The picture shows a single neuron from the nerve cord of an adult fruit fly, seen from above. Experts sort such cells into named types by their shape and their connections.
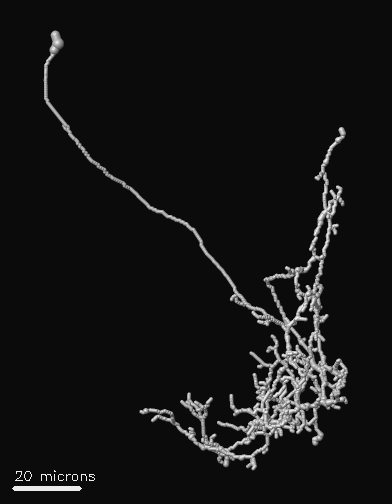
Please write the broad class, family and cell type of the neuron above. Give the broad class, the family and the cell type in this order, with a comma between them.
nerve-cord intrinsic neuron, hemilineage 13B, IN13B067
